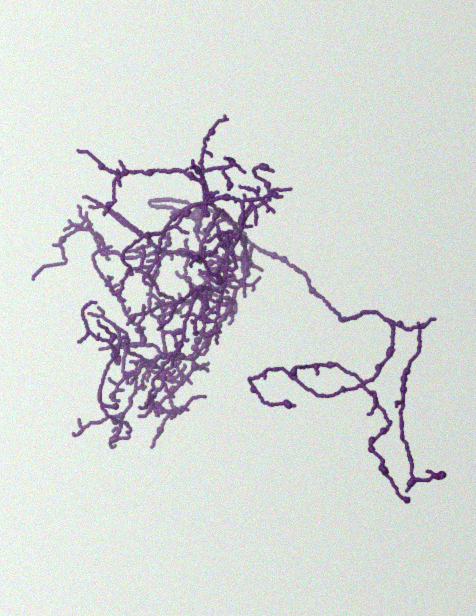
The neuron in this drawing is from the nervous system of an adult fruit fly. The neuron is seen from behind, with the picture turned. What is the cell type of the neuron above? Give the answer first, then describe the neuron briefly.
Its cell type is aSP10B. It is a central-brain intrinsic neuron. In this view it is about as wide as it is tall.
